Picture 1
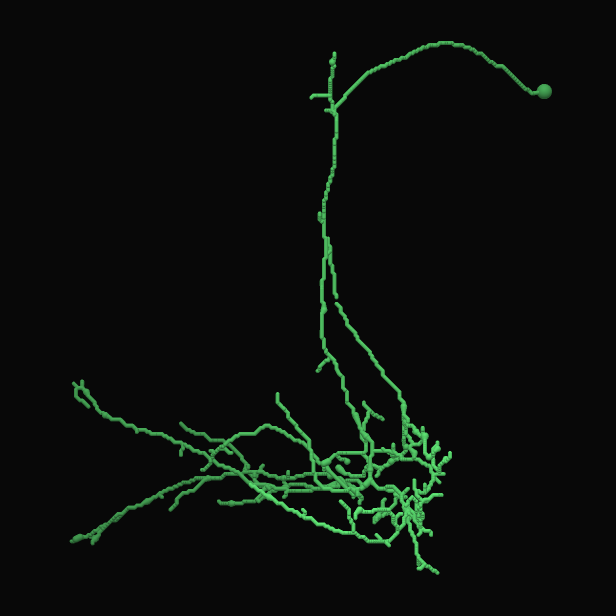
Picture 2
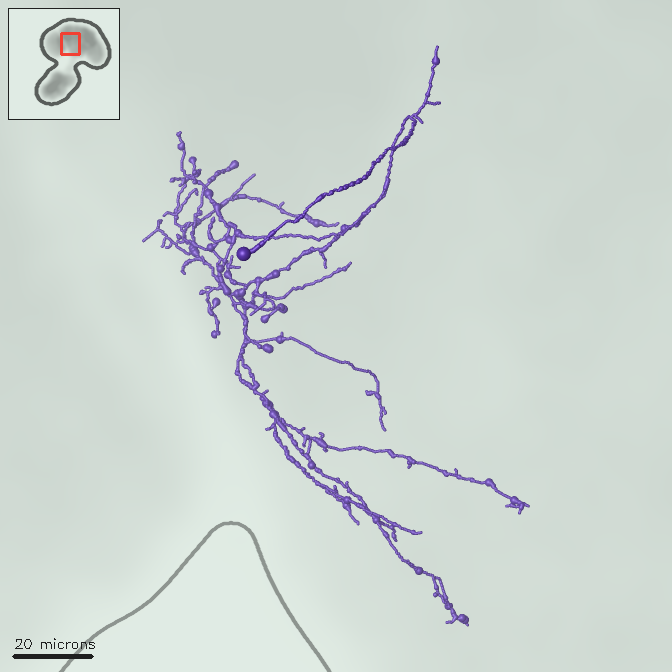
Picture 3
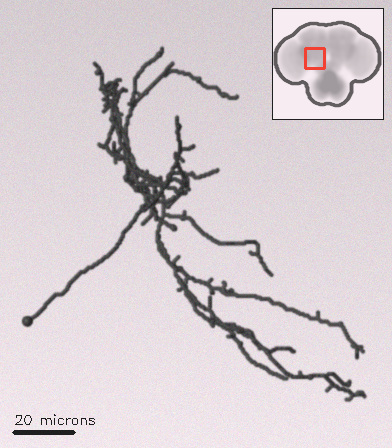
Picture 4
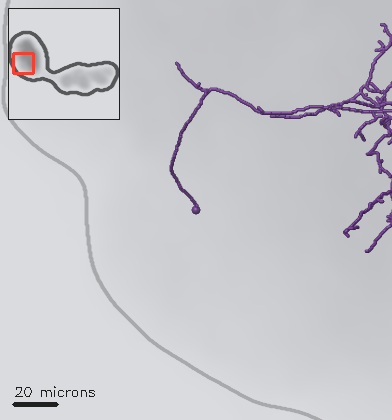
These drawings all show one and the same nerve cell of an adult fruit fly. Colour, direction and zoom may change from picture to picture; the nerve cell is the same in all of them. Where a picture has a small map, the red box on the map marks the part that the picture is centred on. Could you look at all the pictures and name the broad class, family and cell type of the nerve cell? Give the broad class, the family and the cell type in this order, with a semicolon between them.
central-brain intrinsic neuron; hemilineage LALa1_posterior; CB2246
